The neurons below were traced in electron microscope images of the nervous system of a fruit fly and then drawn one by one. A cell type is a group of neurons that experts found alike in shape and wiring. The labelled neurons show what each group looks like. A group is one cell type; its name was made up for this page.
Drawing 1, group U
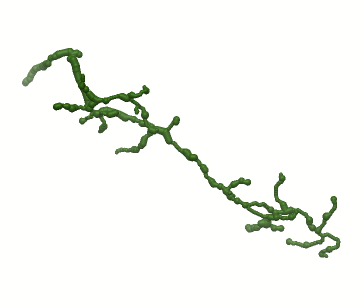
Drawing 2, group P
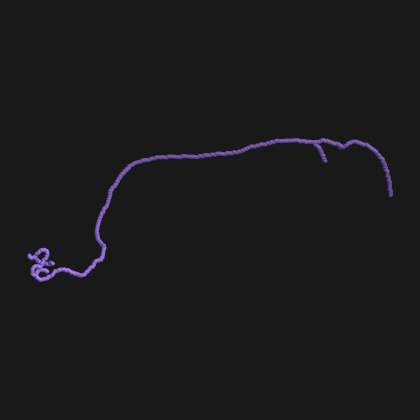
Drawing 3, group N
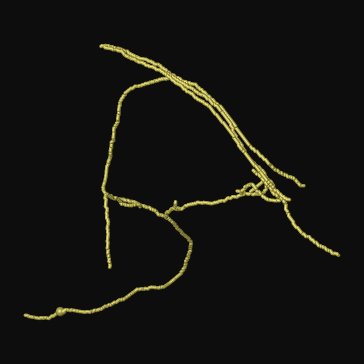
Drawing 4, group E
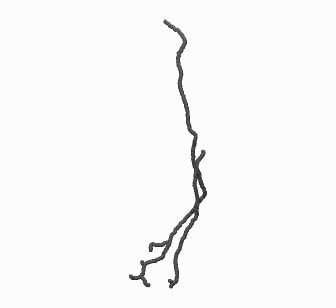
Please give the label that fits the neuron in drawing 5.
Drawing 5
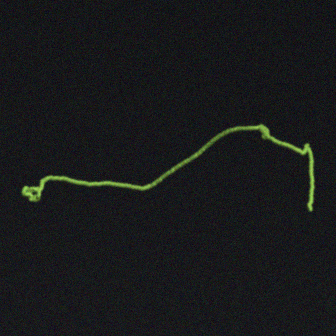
group P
